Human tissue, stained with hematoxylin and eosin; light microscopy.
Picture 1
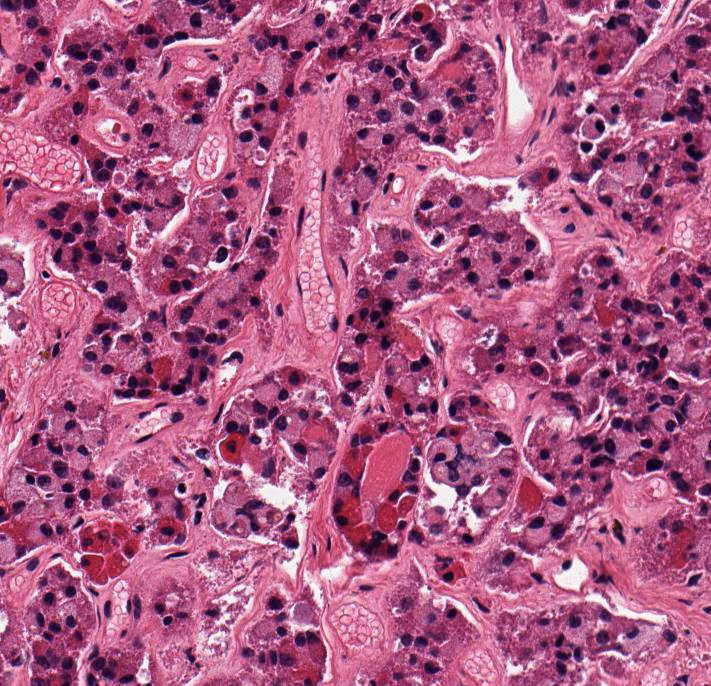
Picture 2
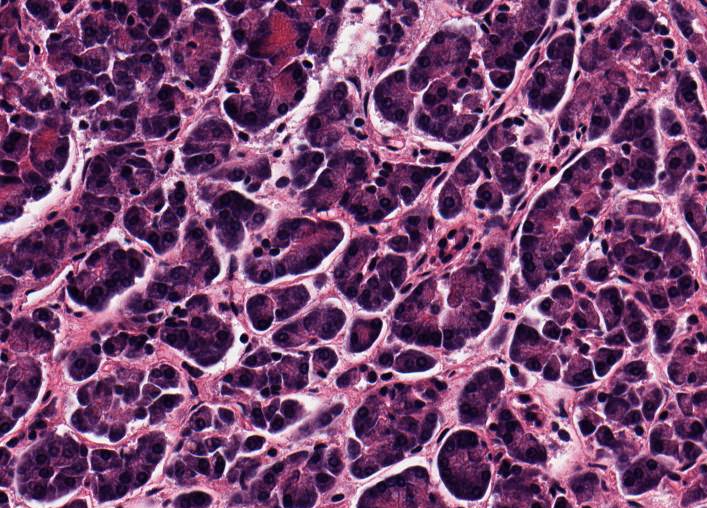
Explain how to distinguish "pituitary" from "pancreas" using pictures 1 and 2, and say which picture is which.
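The first one's the pituitary; the second, the pancreas. In the pituitary, cells sit in small nests and cords throughout, split by thin pink fibrous septa of collagen with scattered spindle-shaped nuclei. The nests are a mix: cytoplasm anywhere from bright red to purple-grey to pale, and mostly a single round, dark-staining nucleus of fairly uniform size. The pancreas field is packed throughout with rounded clusters of epithelial cells, no part free of them, their cytoplasm abundant, dark purple and granular, their nuclei round and fairly uniform. Thin pink fibrous strands with scattered small dark nuclei run between those clusters.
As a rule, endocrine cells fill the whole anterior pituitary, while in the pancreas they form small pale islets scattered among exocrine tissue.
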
